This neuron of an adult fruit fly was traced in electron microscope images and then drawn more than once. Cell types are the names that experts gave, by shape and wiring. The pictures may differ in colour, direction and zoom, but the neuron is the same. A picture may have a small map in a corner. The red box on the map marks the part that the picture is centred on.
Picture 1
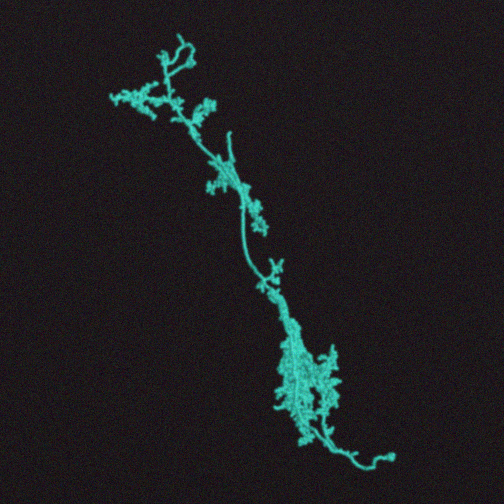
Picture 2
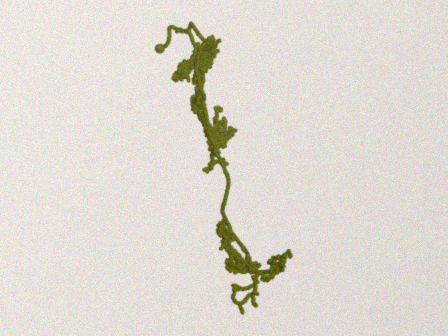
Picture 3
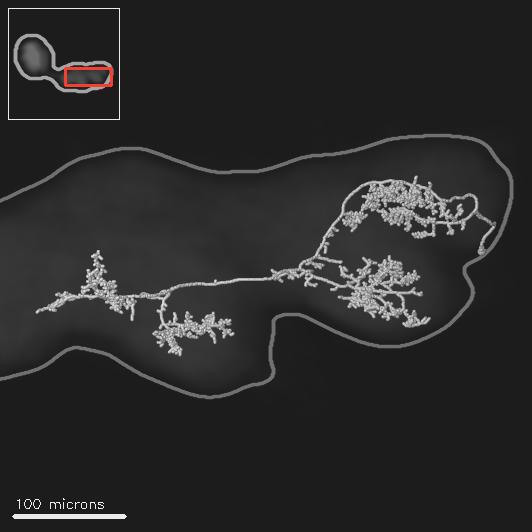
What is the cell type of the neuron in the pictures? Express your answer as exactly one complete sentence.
To this neuron applies the cell type name INXXX027.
